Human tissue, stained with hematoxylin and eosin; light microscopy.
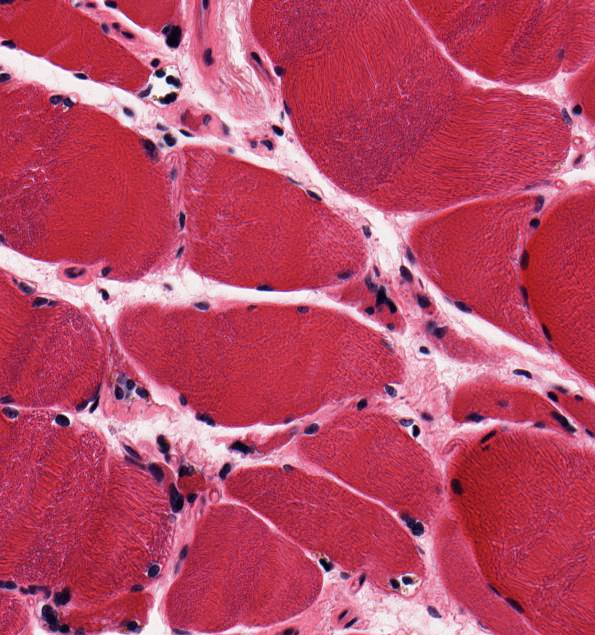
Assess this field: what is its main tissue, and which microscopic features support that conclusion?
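What you've got there is mainly skeletal muscle. The fibre profiles are rounded to polygonal and vary in size.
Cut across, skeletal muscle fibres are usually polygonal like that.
The deciding thing is the nuclei: dark, flattened and sitting at the edges of the fibres.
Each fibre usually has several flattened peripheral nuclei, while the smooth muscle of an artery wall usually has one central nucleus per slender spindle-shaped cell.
Several fibres also show fine fibrillar streaking in their cytoplasm. Between the fibres there's pale pink connective tissue with scattered small dark nuclei.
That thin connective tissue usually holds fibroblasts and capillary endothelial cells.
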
